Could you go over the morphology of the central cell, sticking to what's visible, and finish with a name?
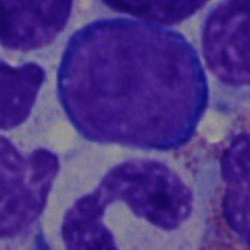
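Let me start with the outline: smooth and oval. The nucleus takes up nearly all of the cell, so the cytoplasm is left as a very thin rim. That rim, thin as it is, stains deep blue. Inside the nucleus the chromatin looks fine and evenly spread, and I see no coarse dark clumps. What I have here is a proerythroblast.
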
